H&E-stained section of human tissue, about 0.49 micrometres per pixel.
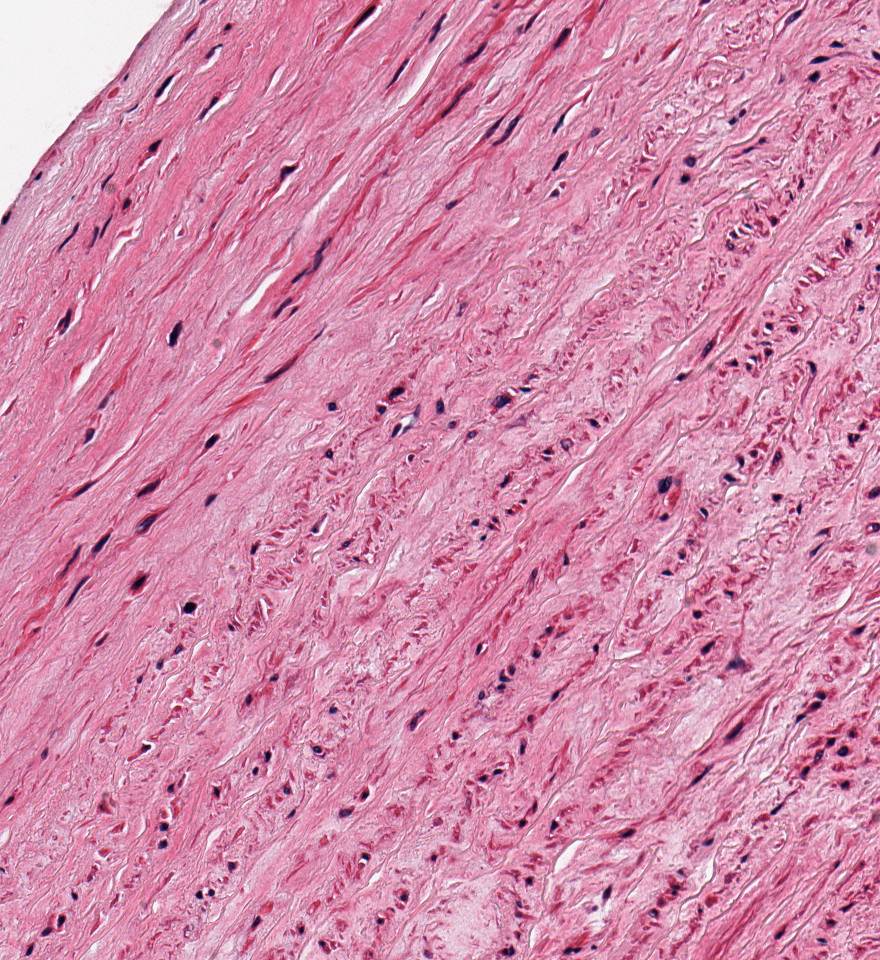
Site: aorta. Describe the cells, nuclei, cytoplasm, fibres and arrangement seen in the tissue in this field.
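Band along upper left edge denser than rest of field: fibres compact, deeply eosinophilic; nuclei elongated, spindle-shaped, lying along the fibres. Centre and lower right looser and paler, fibres wavy and broken up. Top left corner empty and unstained beyond a smooth tissue edge.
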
